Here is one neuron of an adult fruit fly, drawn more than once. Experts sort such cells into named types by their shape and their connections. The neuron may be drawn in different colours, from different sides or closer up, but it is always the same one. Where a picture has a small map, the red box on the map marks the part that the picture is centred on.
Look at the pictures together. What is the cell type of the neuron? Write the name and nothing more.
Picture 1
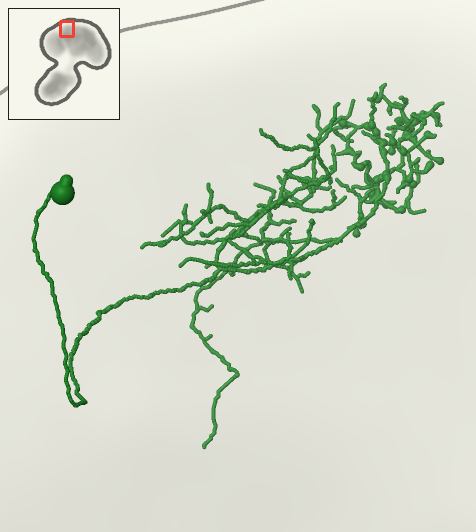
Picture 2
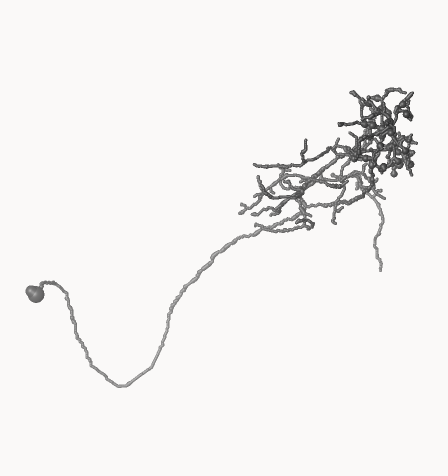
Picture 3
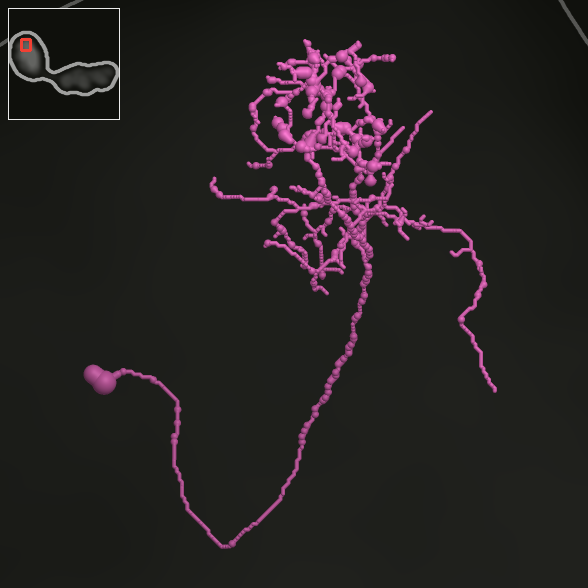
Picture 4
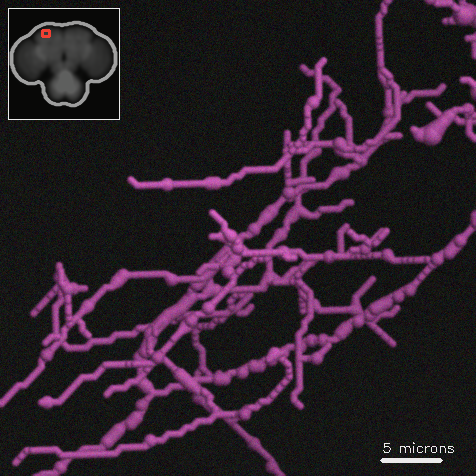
SLP179_b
